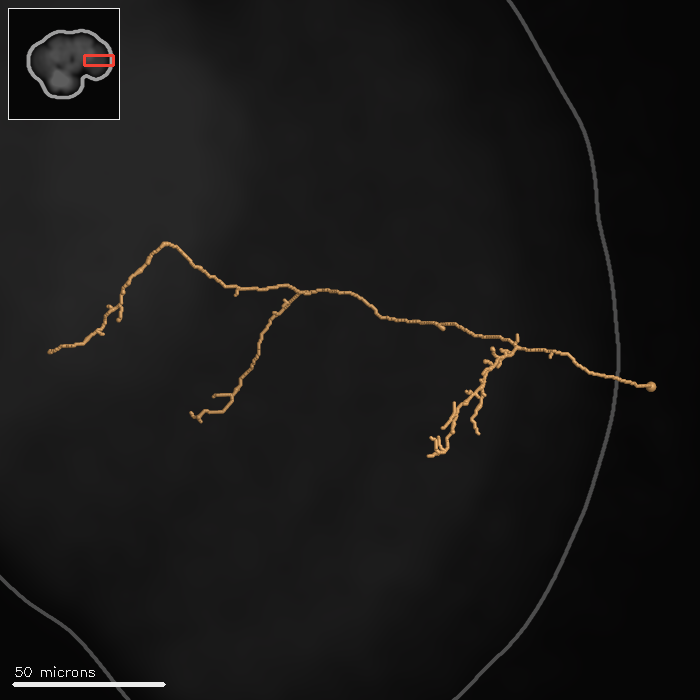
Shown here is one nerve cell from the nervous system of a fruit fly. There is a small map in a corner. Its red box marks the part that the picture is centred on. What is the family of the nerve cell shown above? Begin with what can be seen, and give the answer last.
Its cell body lies on the right of the picture. From left to right in the picture it spans about 200 microns. Its broad class is optic-lobe intrinsic neuron. The family is TmY.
